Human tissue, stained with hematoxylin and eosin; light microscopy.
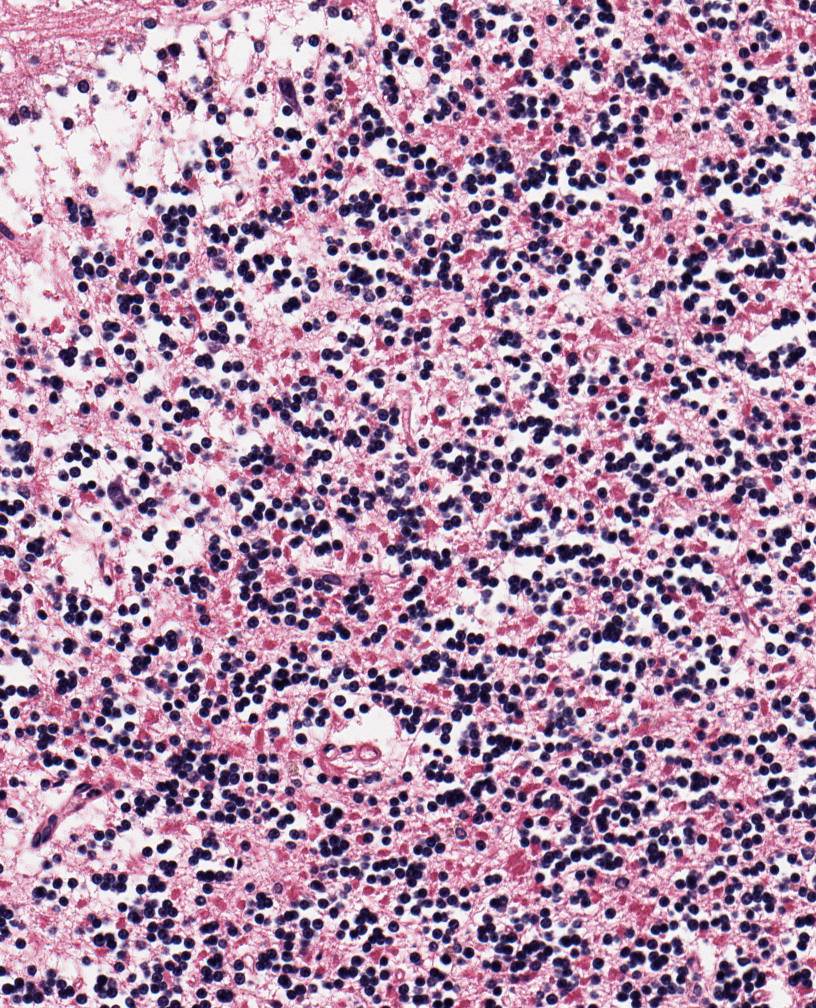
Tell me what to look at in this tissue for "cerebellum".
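This field is cerebellum, so let me go through what is actually there. Most striking are the small round nuclei, uniformly dark, with hardly any cytoplasm visible around them. In the upper left corner the tissue turns paler and loosely fibrillar, with fewer nuclei. Lower middle, a small vessel sits within a clear space. A few elongated spindle-shaped nuclei, for example at the lower left edge, follow thin vessel walls.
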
